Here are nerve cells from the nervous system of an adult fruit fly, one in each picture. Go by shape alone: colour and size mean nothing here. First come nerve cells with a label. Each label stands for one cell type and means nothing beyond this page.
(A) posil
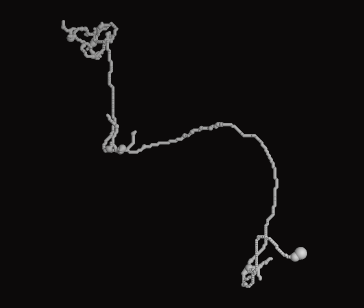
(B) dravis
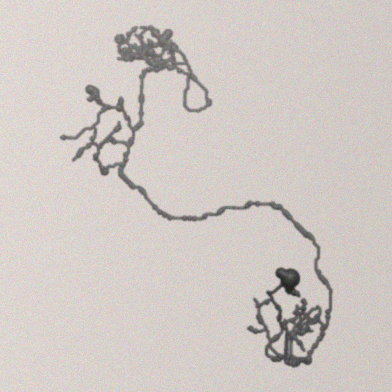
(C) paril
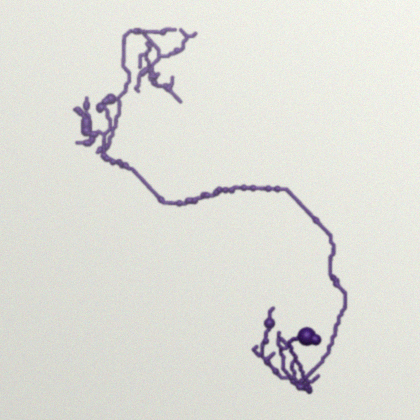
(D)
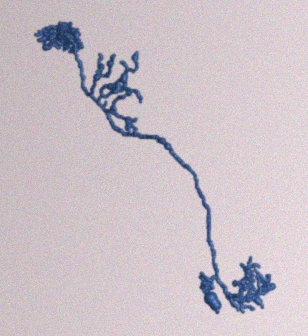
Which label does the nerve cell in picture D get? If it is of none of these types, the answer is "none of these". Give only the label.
dravis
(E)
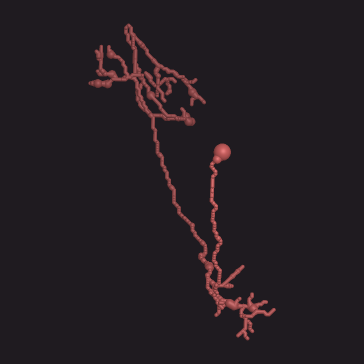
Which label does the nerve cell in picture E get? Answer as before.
paril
